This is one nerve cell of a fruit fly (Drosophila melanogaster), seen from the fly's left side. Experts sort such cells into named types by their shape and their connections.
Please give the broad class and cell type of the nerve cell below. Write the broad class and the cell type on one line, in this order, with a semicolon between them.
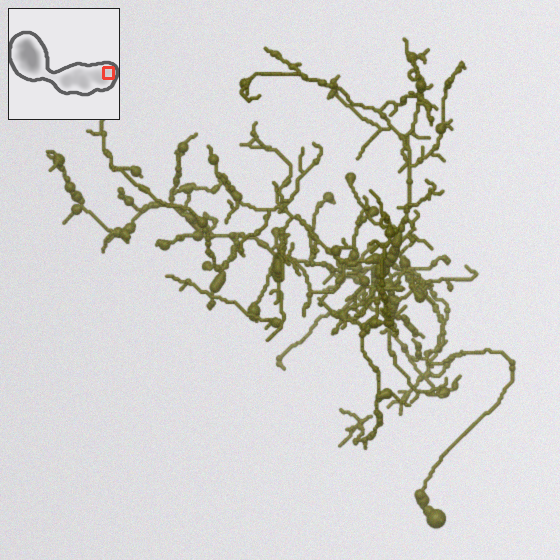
nerve-cord intrinsic neuron; INXXX421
